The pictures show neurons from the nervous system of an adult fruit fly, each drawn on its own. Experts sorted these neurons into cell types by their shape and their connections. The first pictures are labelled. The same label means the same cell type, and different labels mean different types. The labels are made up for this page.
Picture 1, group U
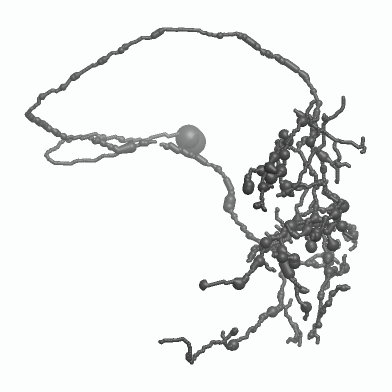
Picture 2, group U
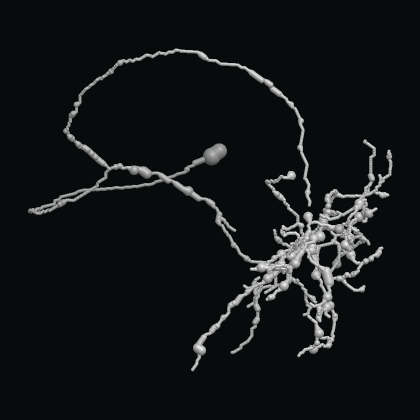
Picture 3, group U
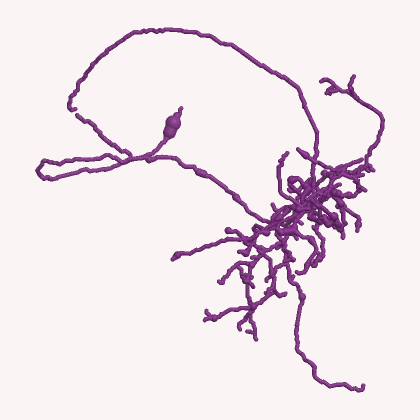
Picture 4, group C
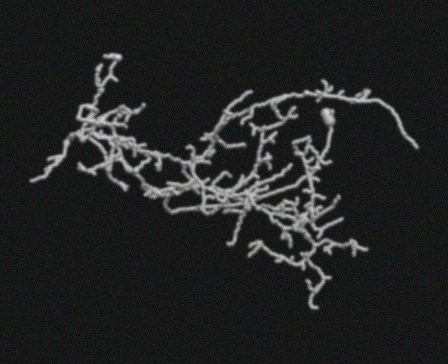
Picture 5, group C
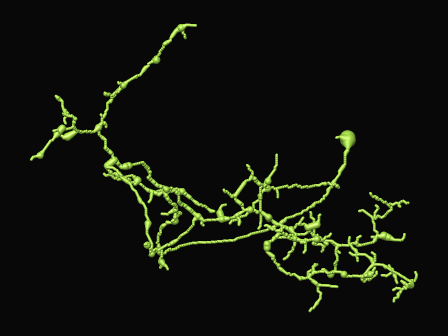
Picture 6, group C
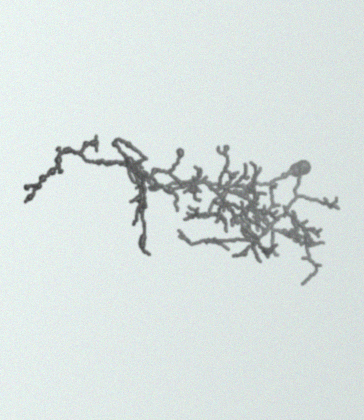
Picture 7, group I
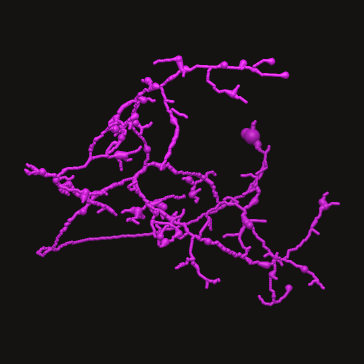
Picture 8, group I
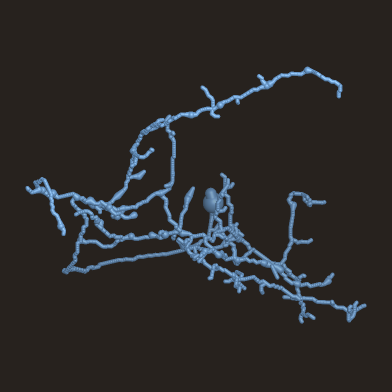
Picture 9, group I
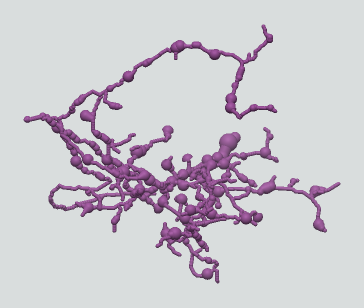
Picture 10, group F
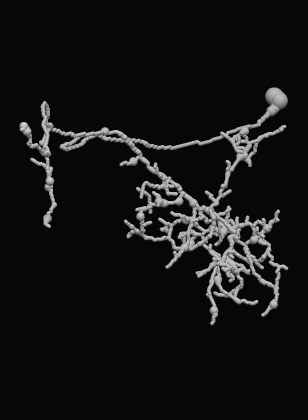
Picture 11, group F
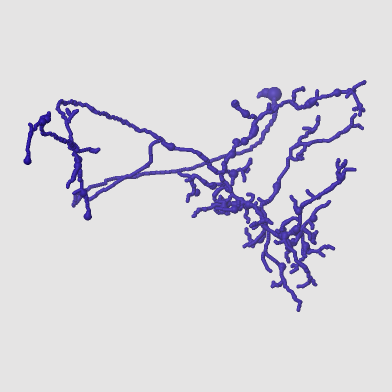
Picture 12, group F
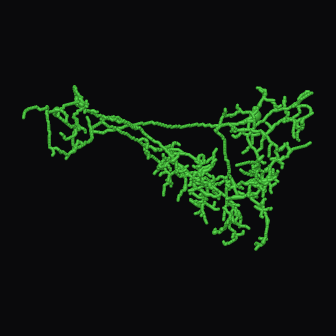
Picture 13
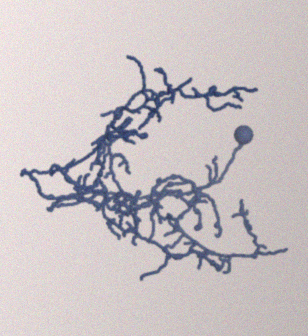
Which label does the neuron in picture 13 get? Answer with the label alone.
group I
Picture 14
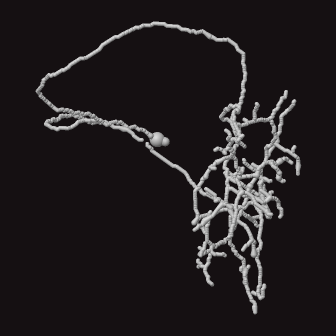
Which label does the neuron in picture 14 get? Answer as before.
group U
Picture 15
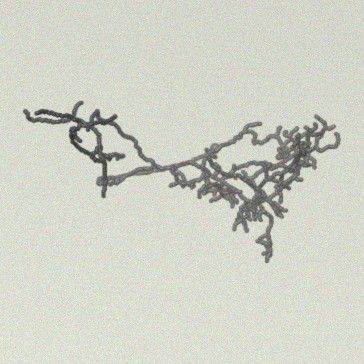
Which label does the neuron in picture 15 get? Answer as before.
group F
